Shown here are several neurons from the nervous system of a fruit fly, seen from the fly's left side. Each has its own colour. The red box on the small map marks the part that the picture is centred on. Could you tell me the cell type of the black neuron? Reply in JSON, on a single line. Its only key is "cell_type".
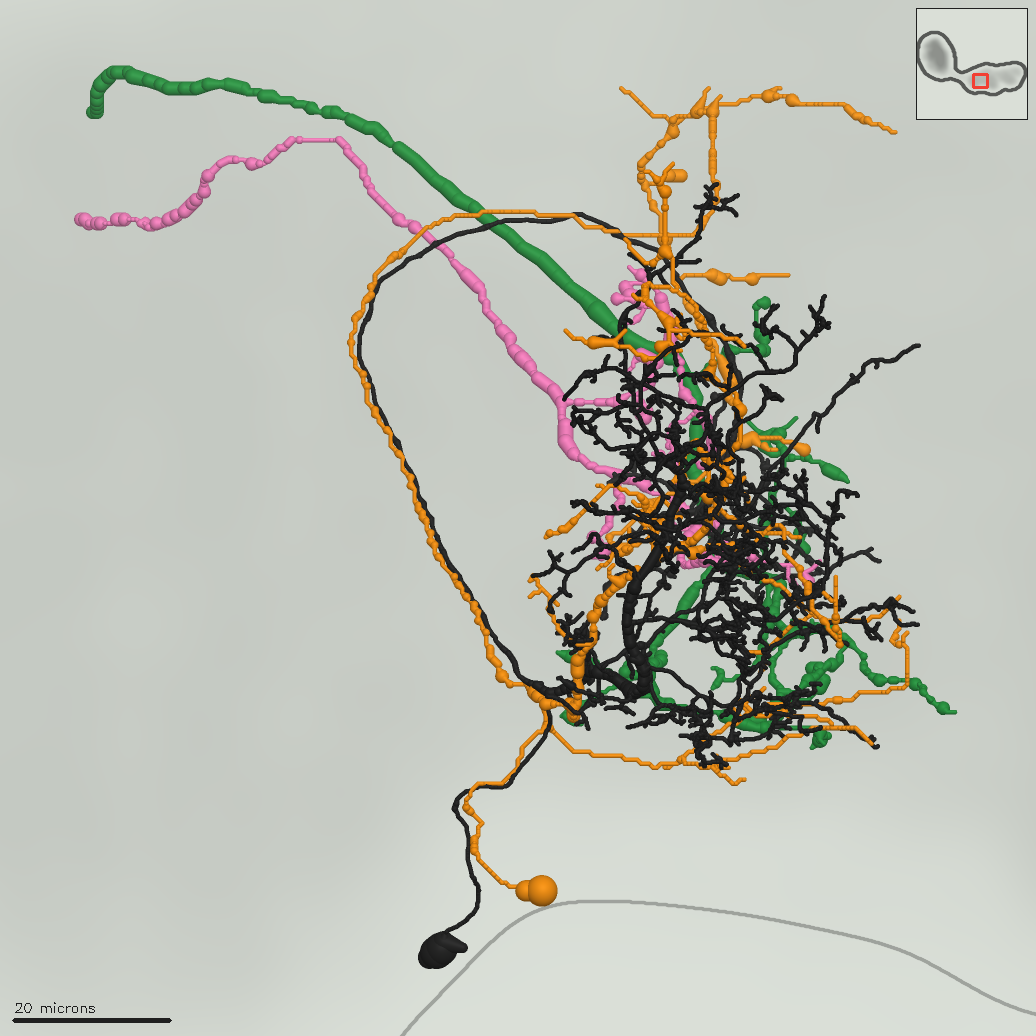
{"cell_type": "IN06B067"}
